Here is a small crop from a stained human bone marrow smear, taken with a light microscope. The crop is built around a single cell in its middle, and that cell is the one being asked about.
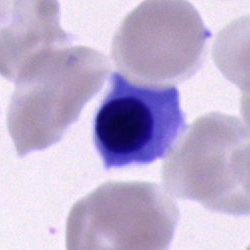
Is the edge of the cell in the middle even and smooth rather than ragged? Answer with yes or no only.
No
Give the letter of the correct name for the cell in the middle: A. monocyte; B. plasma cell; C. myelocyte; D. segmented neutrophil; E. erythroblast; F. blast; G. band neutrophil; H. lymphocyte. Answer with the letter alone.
E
